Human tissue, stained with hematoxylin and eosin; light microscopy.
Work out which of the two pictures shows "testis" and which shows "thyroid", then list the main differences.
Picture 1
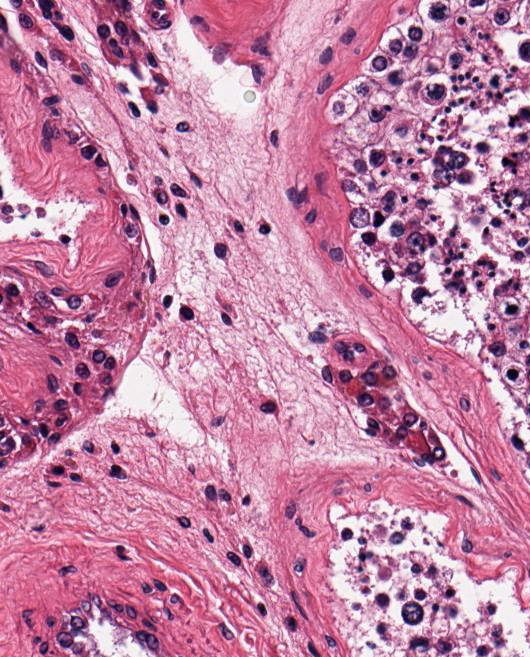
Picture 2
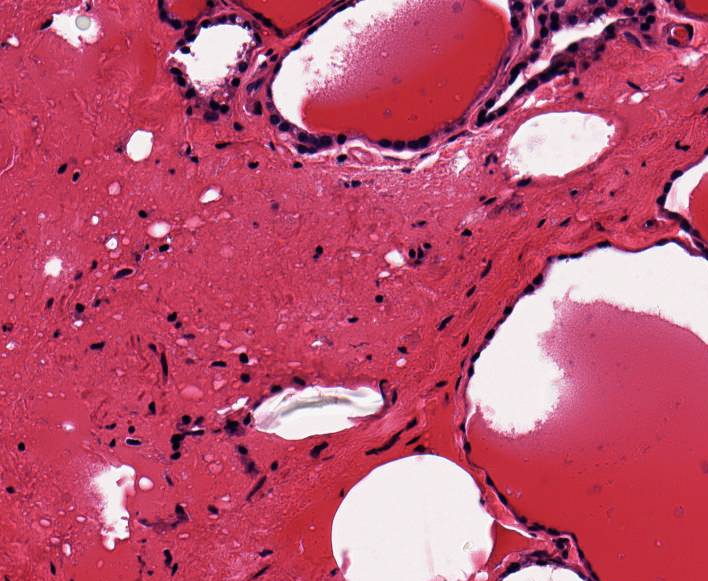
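Testis in picture 1, thyroid in picture 2. In the testis, parts of several rounded units full of loose cells sit at the corners, each bounded by a thick, wavy, bright pink layer of layered fibrous tissue. Between them runs pale, loose, finely fibrillar stroma with scattered small oval to spindle nuclei. In the thyroid, big rounded spaces along the right edge and top are filled with homogeneous pink material, pulled back to leave clear white areas at their upper-left margins.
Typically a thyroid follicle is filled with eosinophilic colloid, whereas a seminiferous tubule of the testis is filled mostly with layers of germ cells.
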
